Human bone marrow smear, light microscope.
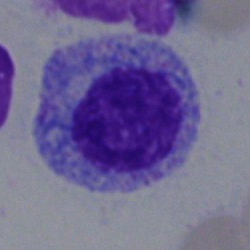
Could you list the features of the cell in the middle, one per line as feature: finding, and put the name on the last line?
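Shape: round outline
Cytoplasm: moderate blue rim around the nucleus, widest on the left
Pale zone: in the cytoplasm just left of the nucleus
Image: slightly blurred, fine detail softened
Name: myelocyte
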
